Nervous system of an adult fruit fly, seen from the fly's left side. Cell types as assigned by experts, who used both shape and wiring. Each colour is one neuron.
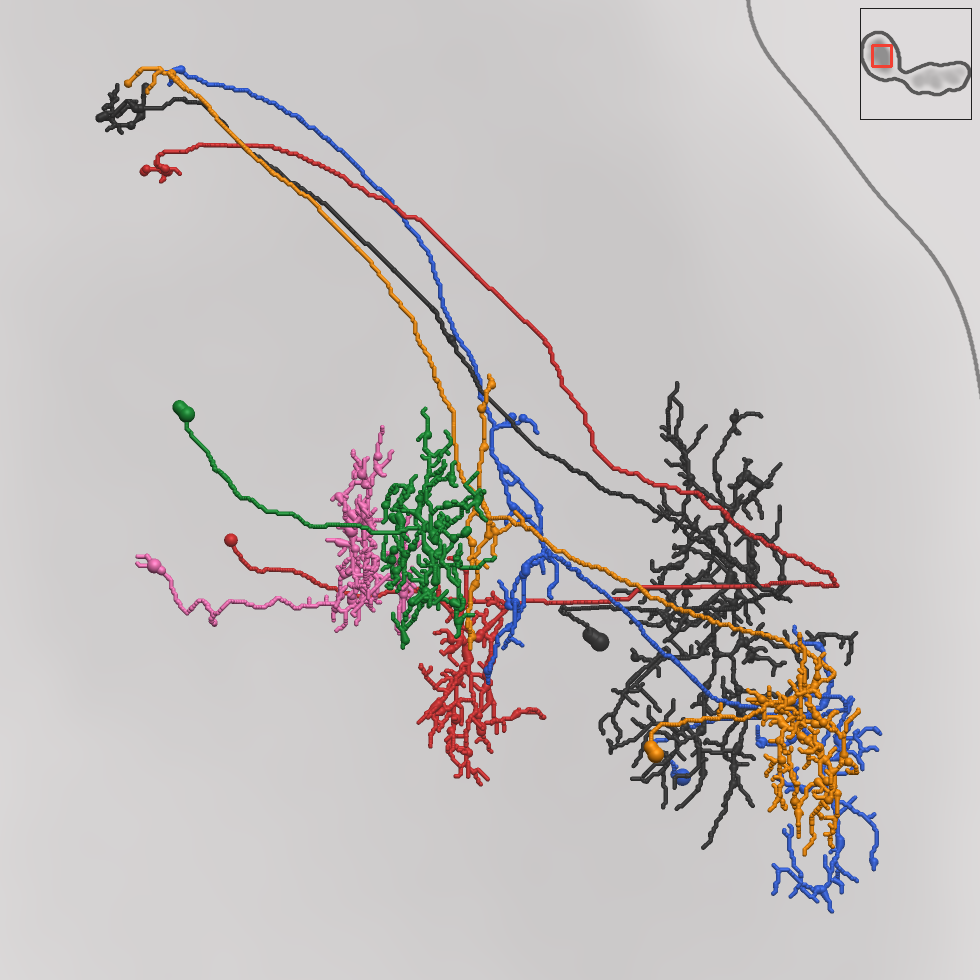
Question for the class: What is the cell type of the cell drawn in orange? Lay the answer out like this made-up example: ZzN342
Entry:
MeTu4a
